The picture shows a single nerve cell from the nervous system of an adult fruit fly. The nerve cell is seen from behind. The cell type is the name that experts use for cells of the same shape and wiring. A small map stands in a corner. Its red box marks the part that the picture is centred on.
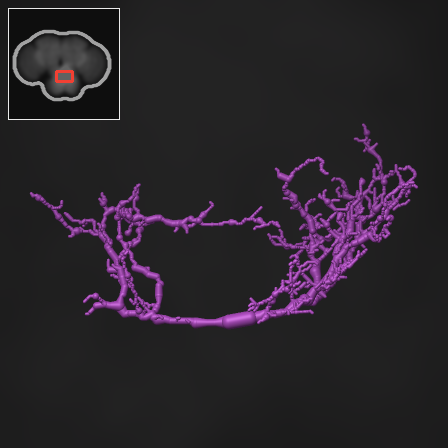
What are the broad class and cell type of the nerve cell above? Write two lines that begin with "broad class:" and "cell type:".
broad class: motor neuron of the brain
cell type: MN6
